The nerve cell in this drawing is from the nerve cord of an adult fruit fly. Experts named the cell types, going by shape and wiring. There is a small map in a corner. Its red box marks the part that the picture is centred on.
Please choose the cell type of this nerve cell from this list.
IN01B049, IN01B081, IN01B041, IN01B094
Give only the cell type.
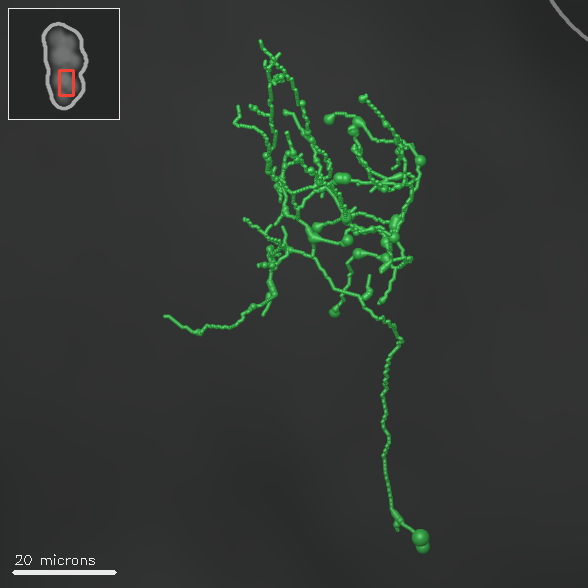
IN01B094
